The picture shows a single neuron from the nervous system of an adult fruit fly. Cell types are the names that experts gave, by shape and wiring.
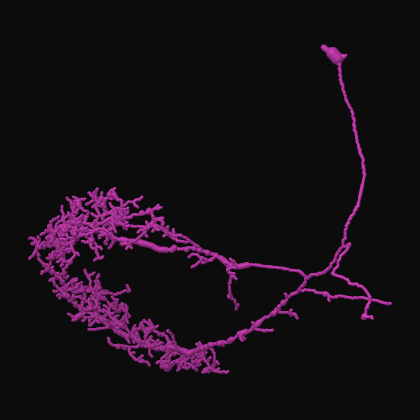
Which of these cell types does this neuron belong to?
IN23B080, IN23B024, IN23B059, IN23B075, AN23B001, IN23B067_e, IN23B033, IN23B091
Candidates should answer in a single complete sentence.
This neuron carries the cell type designation IN23B033.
